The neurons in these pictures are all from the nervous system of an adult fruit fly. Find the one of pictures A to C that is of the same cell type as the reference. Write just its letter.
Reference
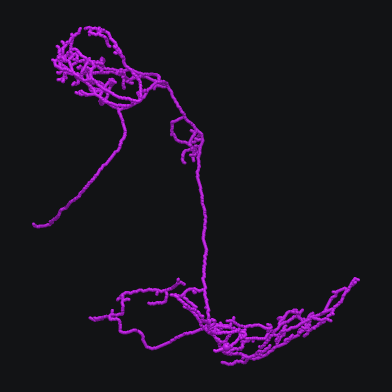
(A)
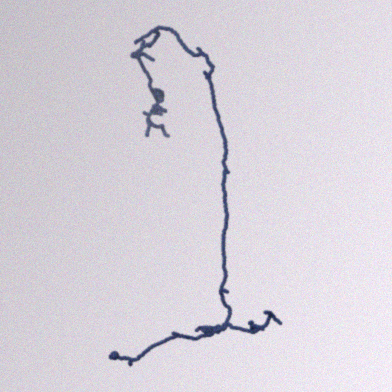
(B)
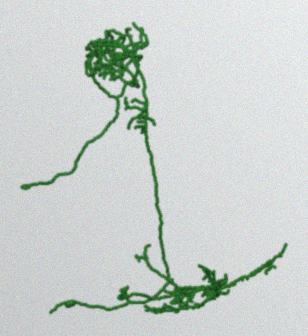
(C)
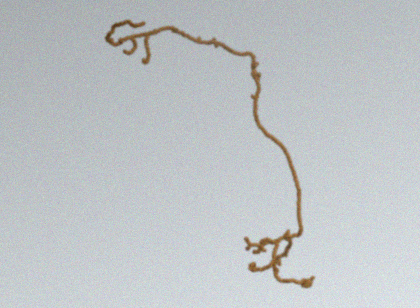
B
